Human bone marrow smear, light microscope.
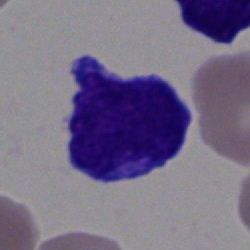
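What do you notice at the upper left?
A rounded, knob-like protrusion.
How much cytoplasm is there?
Scarcely any; the nucleus fills almost the whole cell, which stains deep purple-blue throughout.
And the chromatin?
Dark, dense and mottled.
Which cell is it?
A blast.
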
